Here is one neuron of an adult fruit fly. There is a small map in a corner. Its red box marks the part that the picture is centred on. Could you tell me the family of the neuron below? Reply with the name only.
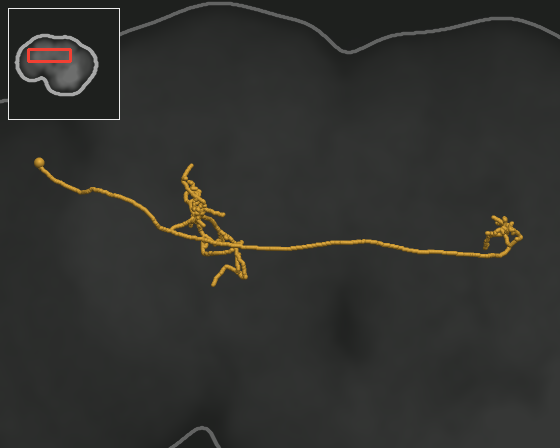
hemilineage VLPl2_posterior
